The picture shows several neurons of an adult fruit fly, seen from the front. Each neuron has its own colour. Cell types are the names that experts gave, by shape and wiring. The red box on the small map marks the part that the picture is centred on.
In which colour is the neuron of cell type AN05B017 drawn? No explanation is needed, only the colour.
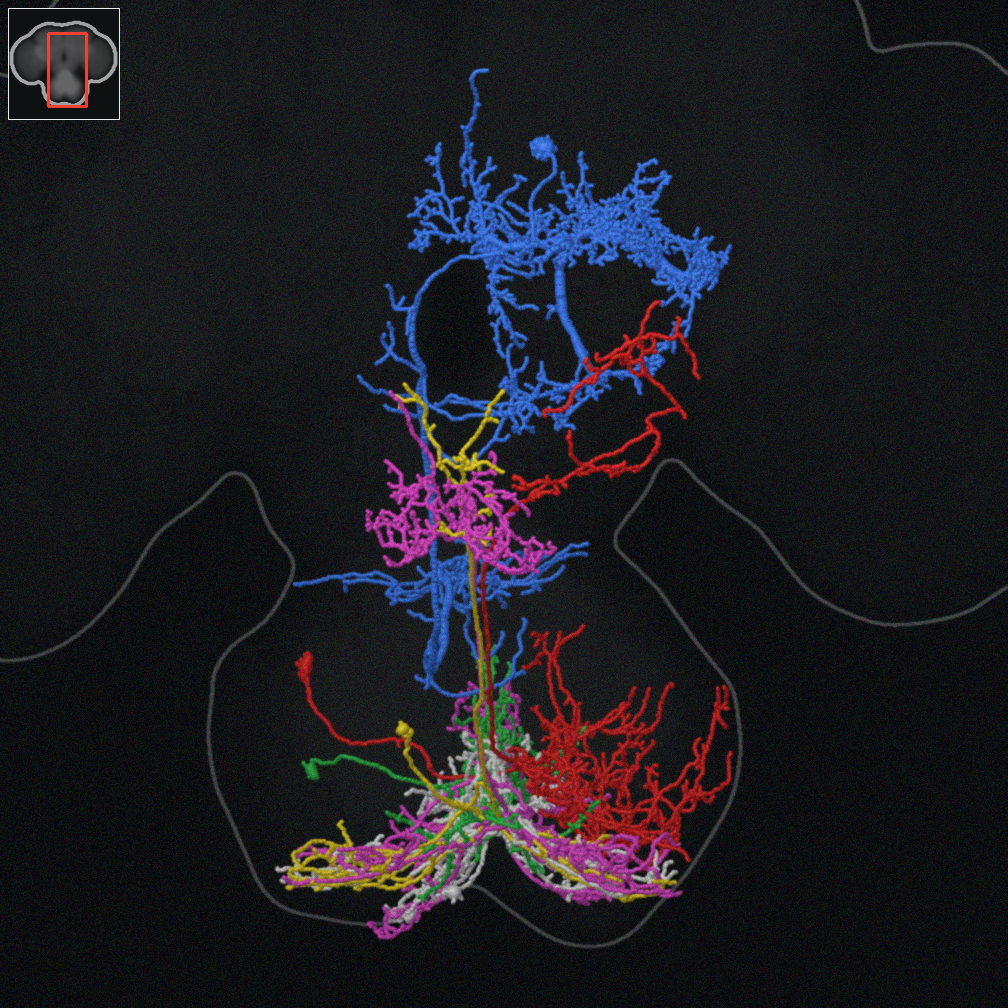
magenta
